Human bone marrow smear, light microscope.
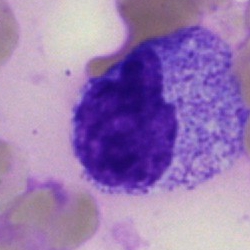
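Metamyelocyte in a stained bone marrow smear. First, the nucleus sits at the left, leaving most of the cytoplasm on the right. Next, its chromatin is dense and dark purple. Last, the cytoplasm is pale lilac, with numerous purple granules spread throughout.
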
